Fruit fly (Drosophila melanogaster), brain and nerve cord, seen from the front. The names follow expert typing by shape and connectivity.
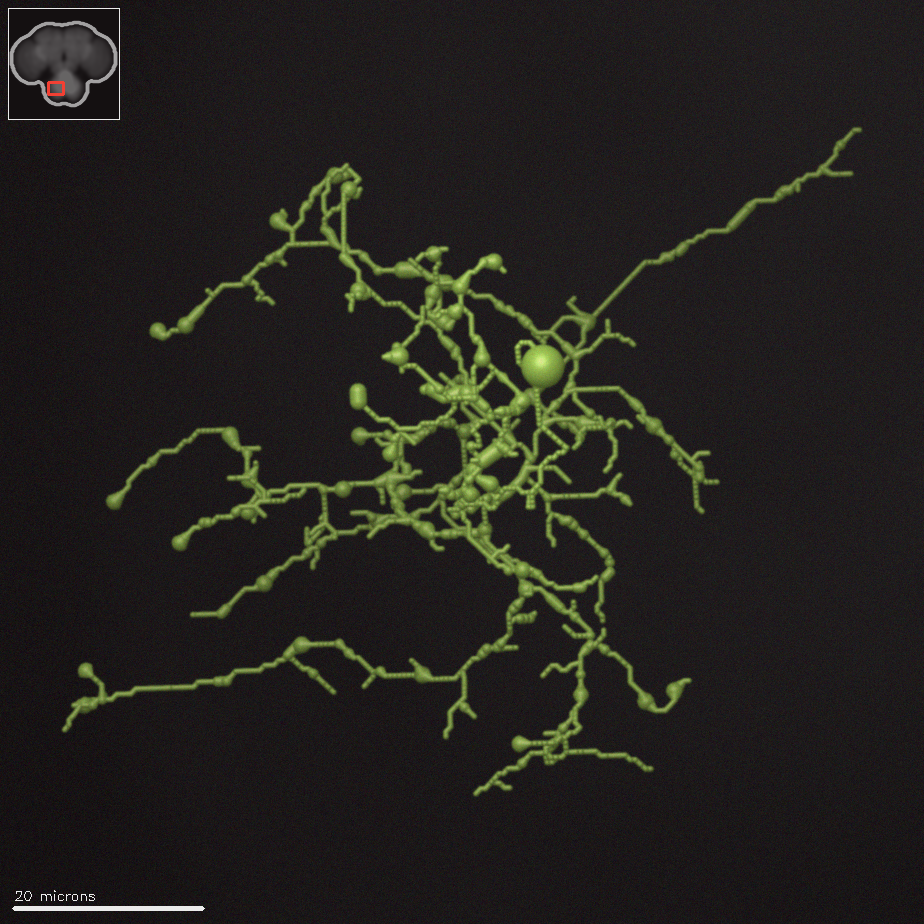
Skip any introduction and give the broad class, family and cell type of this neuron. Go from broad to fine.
nerve-cord intrinsic neuron; hemilineage 16B; IN16B115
